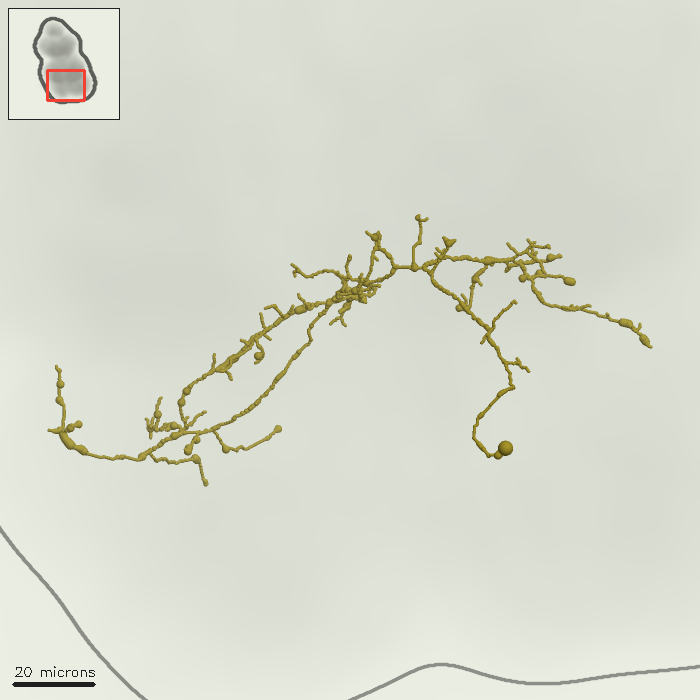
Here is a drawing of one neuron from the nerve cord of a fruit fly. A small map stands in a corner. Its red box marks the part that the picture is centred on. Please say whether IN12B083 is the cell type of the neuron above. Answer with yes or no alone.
yes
